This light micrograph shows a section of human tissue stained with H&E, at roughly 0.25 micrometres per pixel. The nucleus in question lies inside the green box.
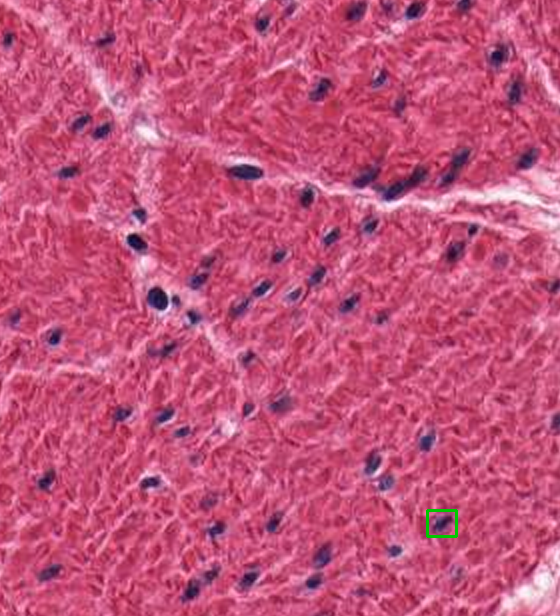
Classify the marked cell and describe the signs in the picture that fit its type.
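This is a smooth muscle cell. Its nucleus is a small, short oval, slightly tilted, and about the same size as the other nuclei scattered nearby. The nucleus stains dark blue-purple fairly evenly throughout. It is surrounded by bright pink cytoplasm with a fine, meshlike texture, and no clear outline separates this cell from its neighbours. It lies within a continuous, densely packed pink sheet, with similar oval nuclei spaced irregularly around it and no lumen or vessel directly beside it.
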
